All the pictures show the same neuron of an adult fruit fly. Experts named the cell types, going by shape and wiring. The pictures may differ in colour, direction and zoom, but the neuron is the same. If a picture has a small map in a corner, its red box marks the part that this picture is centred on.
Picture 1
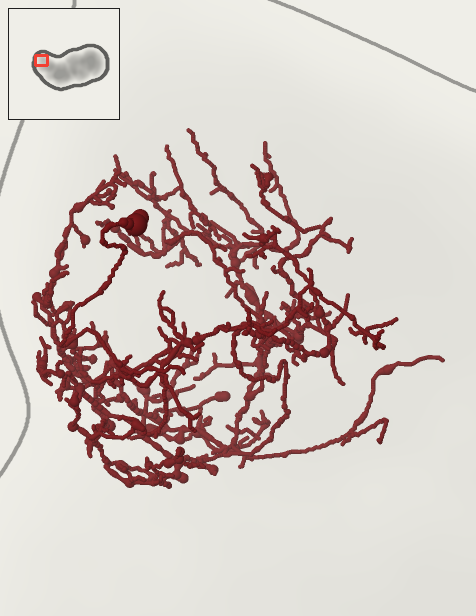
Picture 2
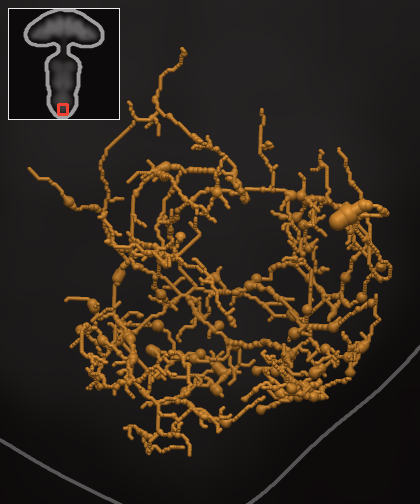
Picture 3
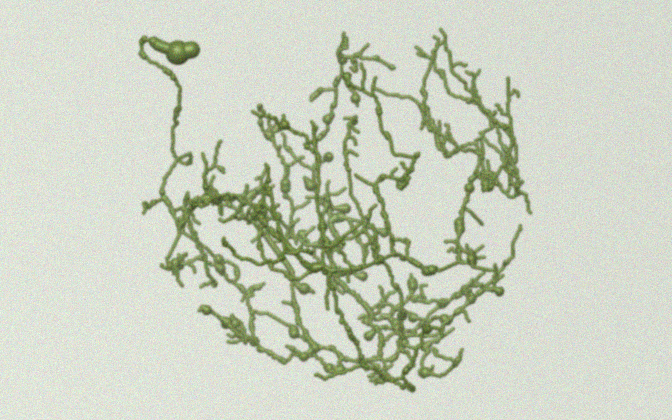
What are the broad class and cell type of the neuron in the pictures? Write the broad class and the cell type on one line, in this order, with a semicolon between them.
nerve-cord intrinsic neuron; INXXX382_b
